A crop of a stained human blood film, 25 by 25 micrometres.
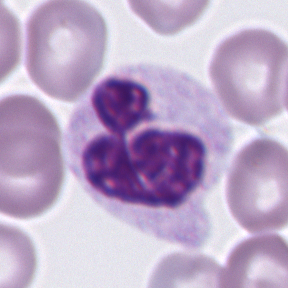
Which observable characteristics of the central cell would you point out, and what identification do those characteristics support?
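In the central cell, the upper lobe of the nucleus is joined to the rest by a thin strand, and no nucleoli are visible. The cytoplasm contains fine, faint granules and shows no vacuoles. The name is segmented neutrophil.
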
